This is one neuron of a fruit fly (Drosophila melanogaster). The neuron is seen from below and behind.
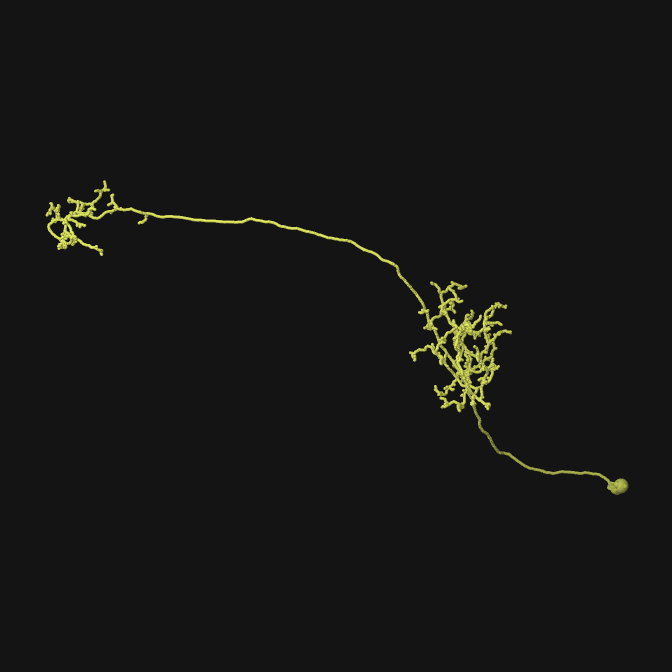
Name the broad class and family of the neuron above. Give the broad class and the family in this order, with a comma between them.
optic-lobe intrinsic neuron, Tm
